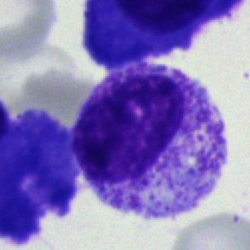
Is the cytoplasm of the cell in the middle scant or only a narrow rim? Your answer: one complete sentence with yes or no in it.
No, the nucleus is surrounded by broad cytoplasm.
